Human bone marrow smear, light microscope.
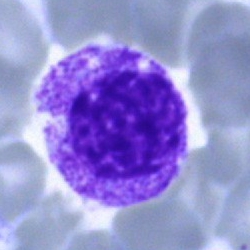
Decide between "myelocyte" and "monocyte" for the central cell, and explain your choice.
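You're looking at a myelocyte. Its nucleus lies off-centre toward the right side of the cell, with dark purple, clumped chromatin and paler gaps between the clumps. The cytoplasm is packed with purple granules. The left edge looks ragged rather than smooth.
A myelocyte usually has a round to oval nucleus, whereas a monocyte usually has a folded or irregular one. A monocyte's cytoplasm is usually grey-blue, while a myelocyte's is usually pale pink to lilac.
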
